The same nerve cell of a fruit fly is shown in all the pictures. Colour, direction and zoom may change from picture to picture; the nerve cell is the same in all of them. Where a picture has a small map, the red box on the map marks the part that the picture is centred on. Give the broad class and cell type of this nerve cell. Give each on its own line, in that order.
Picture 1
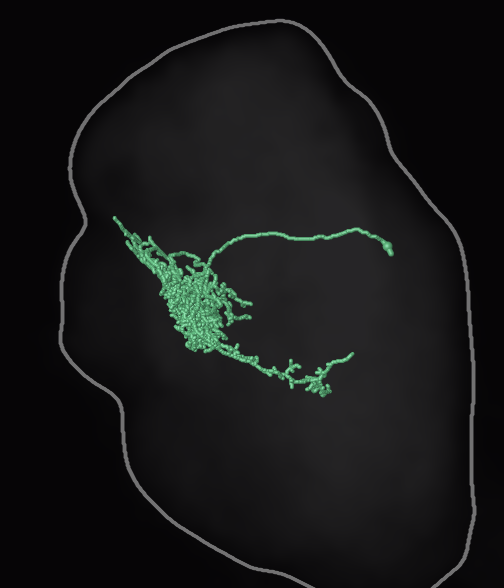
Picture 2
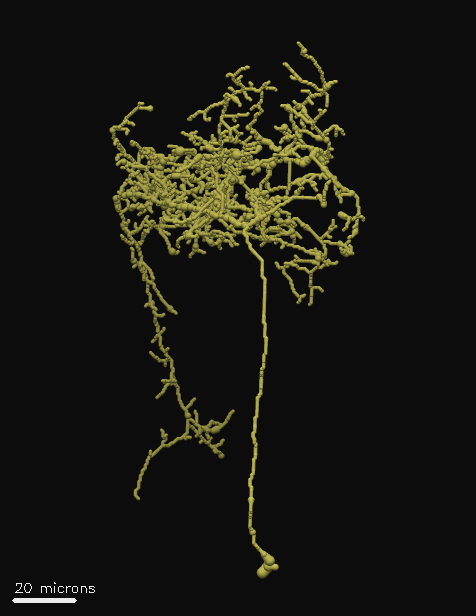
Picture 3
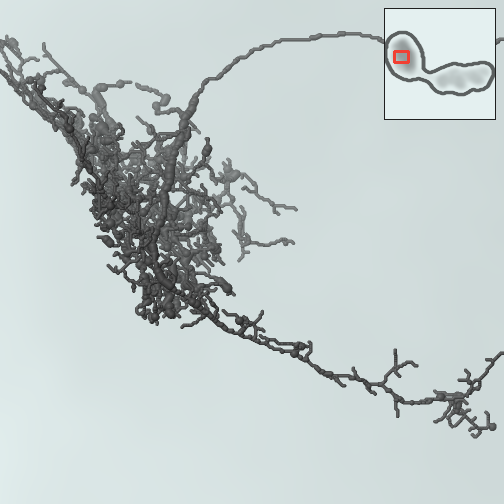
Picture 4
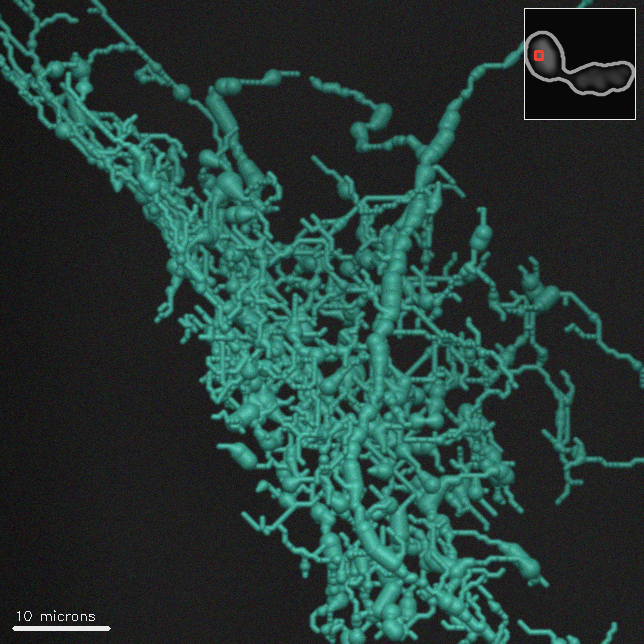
central-brain intrinsic neuron
LAL169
